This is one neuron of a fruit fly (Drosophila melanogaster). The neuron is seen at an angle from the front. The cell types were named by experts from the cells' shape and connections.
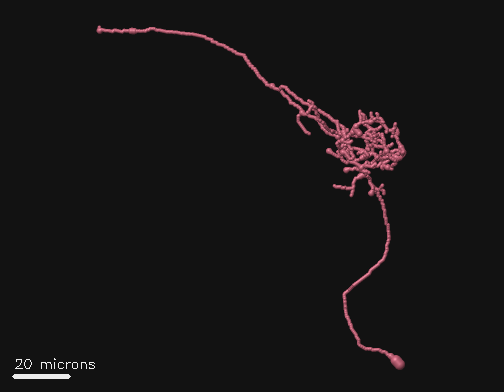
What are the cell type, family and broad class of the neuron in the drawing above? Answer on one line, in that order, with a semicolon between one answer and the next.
v2LN46; hemilineage ALv2; central-brain intrinsic neuron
